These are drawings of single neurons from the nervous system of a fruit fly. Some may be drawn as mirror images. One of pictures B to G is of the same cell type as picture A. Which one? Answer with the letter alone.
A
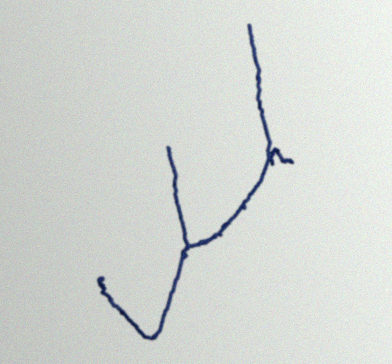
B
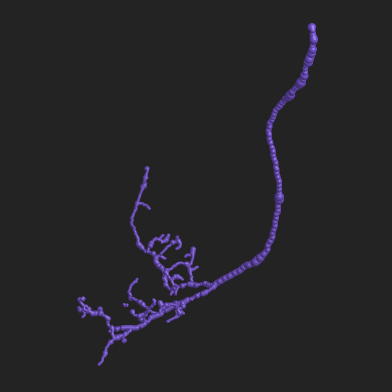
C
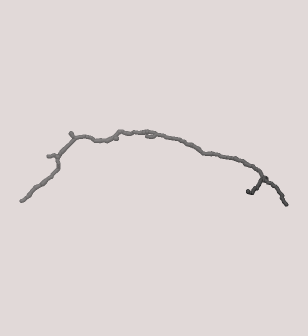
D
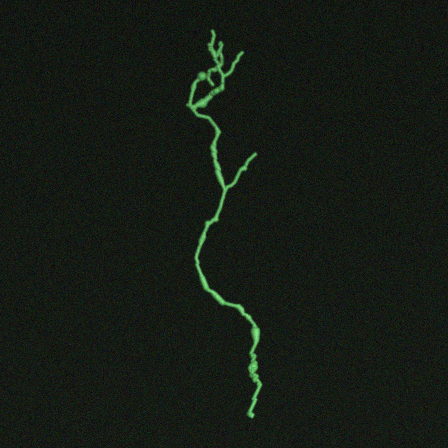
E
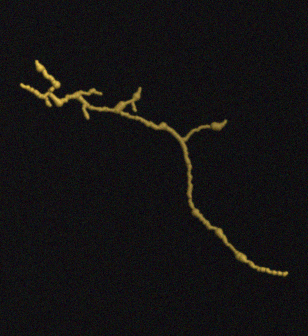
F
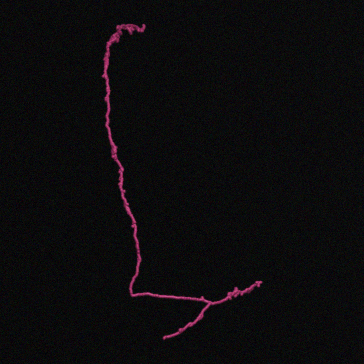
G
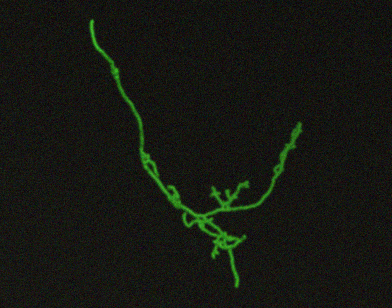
F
